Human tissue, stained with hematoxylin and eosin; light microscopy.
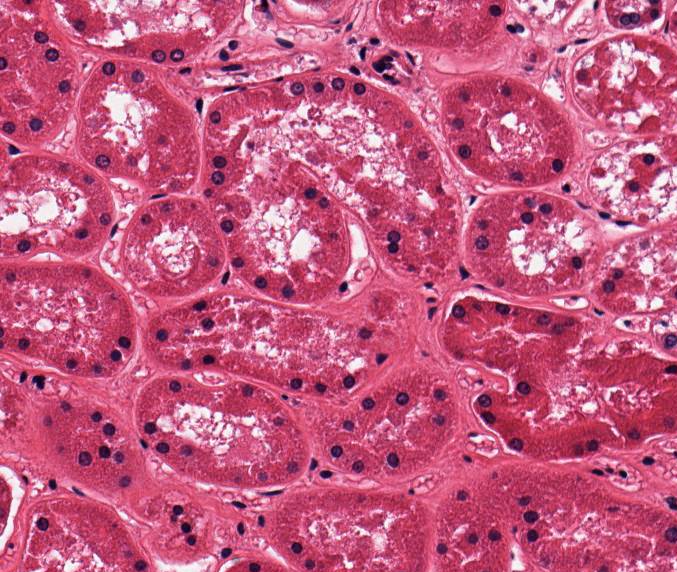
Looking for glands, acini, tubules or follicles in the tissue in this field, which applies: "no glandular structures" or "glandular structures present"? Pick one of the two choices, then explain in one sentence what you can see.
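Glandular structures present. The whole field is filled with closely packed round to oval tubules cut mostly in cross or oblique section, with no glomerulus in view.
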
